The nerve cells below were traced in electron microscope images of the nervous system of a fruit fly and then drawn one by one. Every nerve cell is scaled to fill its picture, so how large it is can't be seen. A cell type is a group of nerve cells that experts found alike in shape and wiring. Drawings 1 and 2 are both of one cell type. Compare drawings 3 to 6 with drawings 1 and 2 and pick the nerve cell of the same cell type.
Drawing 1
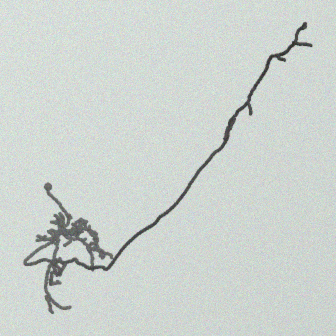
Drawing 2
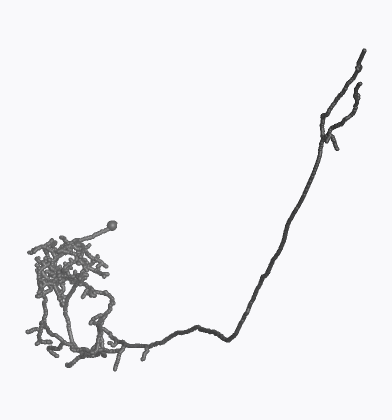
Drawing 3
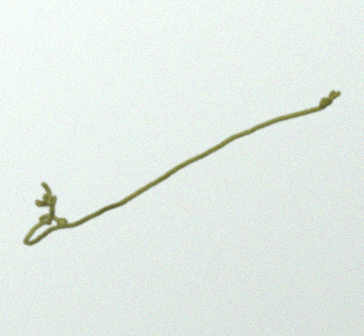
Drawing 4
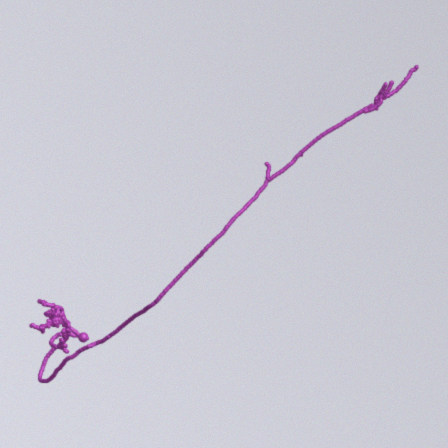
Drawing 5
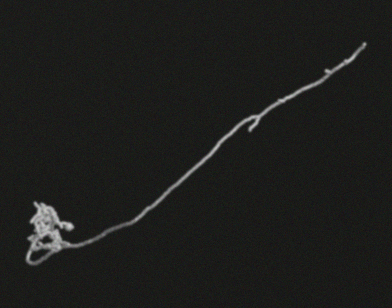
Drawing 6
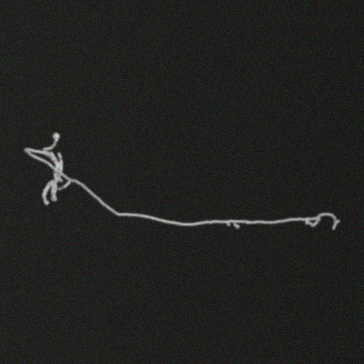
Drawing 5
